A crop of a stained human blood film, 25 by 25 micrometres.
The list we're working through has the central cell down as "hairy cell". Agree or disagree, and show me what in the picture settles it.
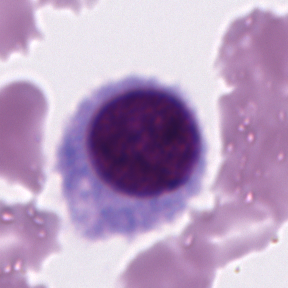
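The deciding feature is the nucleus, which is round in outline and about 10 micrometres across.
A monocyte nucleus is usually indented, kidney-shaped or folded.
On this basis the name hairy cell fits, and monocyte is the weaker match. The nucleus fills about 50% of the cell's area and lies toward the upper right of the cell.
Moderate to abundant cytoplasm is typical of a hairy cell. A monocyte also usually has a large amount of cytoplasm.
The amount of cytoplasm therefore fits both names. The cell measures about 14 micrometres across.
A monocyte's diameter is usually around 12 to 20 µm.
The size therefore does not count against monocyte. The outline is roughly round, with a slightly ragged, fuzzy edge. No distinct nucleoli, distinct granules or clear vacuoles are seen. Red cells lie close to the cell on its left and right sides.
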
